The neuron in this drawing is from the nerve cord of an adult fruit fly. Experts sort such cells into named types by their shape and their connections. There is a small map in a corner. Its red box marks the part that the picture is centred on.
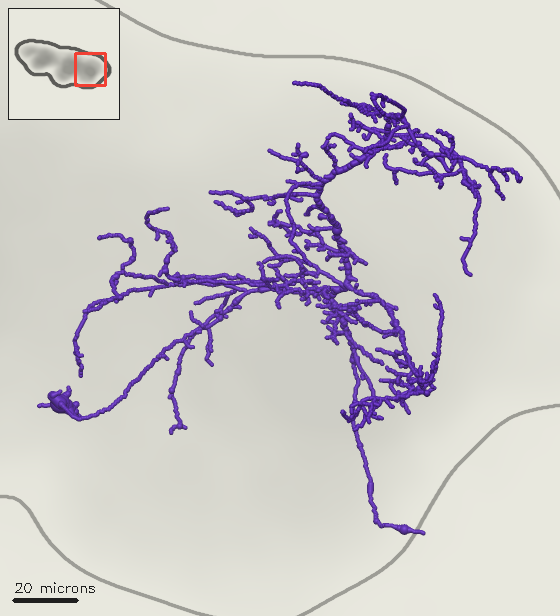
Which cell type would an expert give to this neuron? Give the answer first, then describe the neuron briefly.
The cell type is EN21X001. This is an efferent neuron of the nerve cord. By the scale bar it is about 150 microns wide in this view. In this view it is about as wide as it is tall.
